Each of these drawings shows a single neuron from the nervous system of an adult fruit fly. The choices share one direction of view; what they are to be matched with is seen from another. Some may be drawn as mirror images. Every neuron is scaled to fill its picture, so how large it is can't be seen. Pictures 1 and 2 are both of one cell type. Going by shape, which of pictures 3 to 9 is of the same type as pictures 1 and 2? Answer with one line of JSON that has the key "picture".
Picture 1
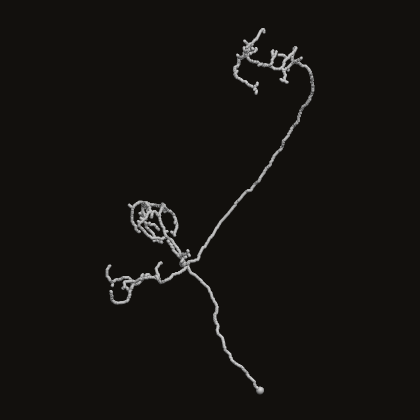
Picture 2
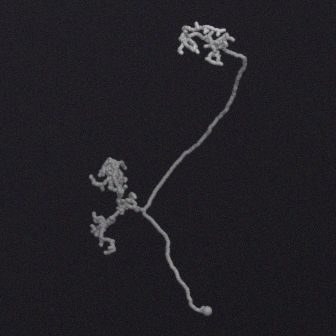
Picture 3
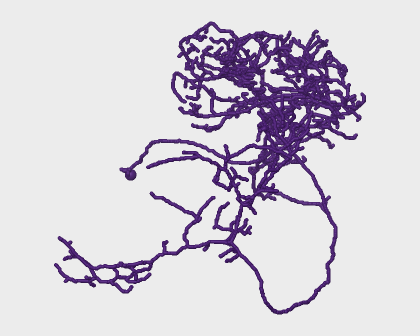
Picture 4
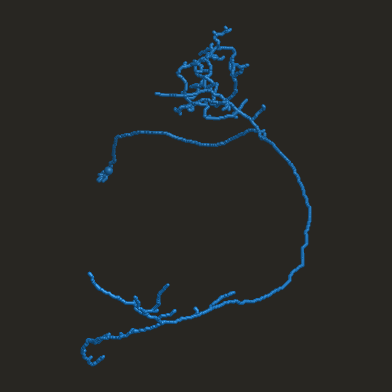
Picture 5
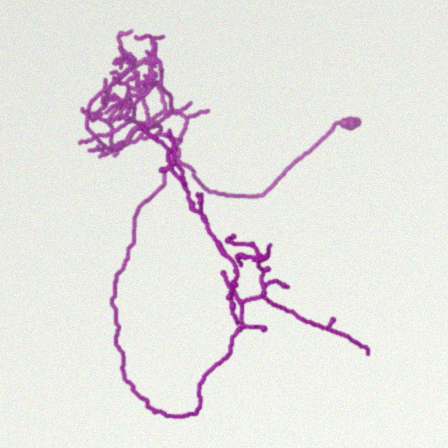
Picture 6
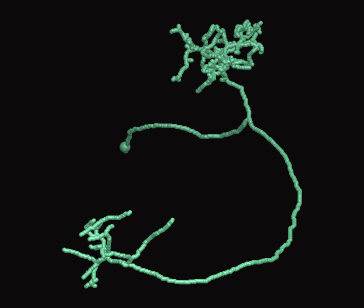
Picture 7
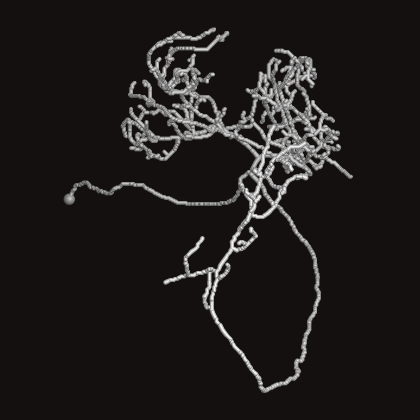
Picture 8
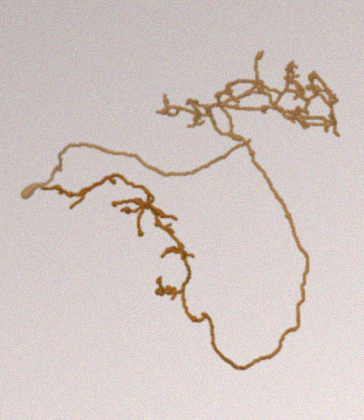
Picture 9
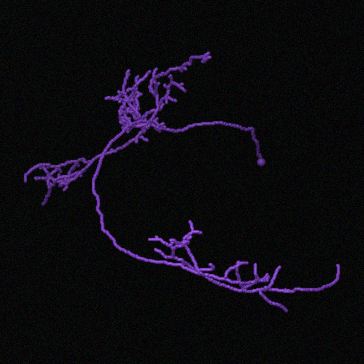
{"picture": 8}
